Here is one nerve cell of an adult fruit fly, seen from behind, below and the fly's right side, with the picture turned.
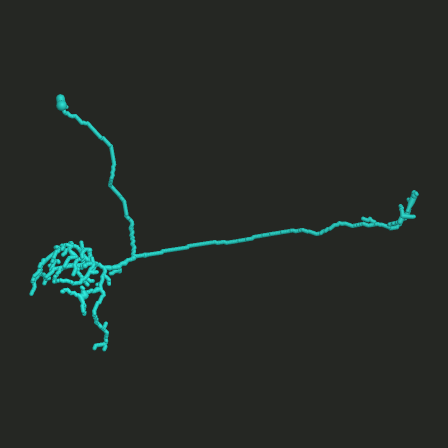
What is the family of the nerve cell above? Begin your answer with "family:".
family: hemilineage AOTUv4_dorsal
